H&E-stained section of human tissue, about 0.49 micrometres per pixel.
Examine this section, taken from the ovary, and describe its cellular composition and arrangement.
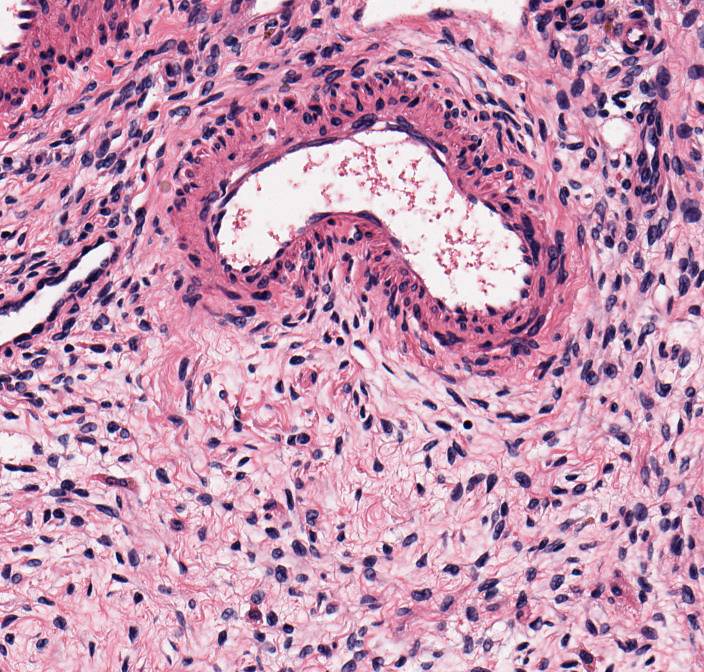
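A single thick-walled blood vessel with a curved, bean-shaped lumen occupies the upper centre. Its lumen is largely empty, containing only a few scattered red blood cells. Smooth muscle cells in the wall run circumferentially. Numerous spindle-shaped and oval cells with dark-staining nuclei lie throughout the stroma.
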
